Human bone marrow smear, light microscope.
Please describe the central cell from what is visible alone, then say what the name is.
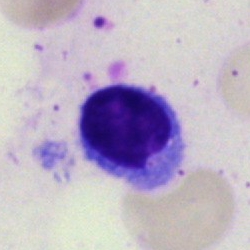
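Start with the nucleus, which sits off-centre toward the upper left, its chromatin dark purple and densely stained. The cytoplasm is scant, a rim that is widest at the lower right, and it has no coarse granules. This is a lymphocyte.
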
